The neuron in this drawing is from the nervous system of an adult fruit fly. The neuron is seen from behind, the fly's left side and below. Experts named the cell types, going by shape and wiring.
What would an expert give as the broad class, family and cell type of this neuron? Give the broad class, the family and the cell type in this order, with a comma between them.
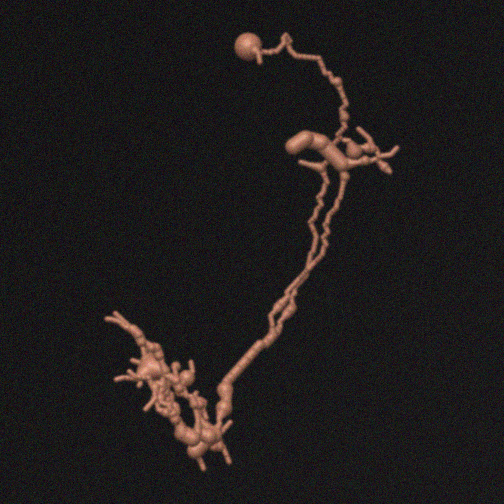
optic-lobe intrinsic neuron, T, T4d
